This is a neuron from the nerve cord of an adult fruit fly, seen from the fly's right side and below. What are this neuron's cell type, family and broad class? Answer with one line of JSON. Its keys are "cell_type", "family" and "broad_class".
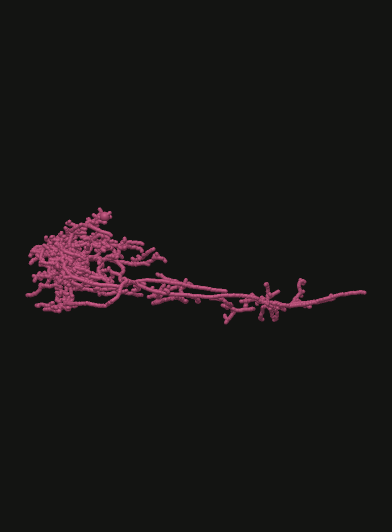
{"cell_type": "IN17A011", "family": "hemilineage 17A", "broad_class": "nerve-cord intrinsic neuron"}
